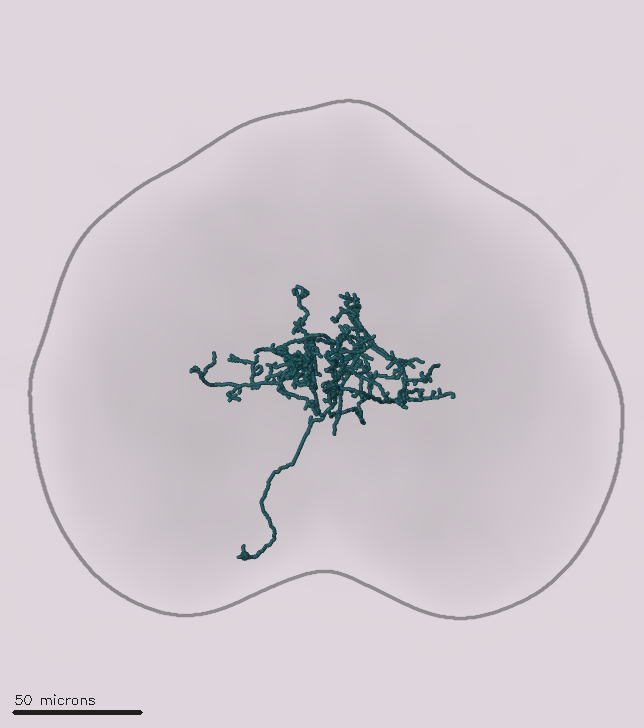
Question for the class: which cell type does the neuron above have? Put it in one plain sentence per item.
The cell type is IN05B085.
